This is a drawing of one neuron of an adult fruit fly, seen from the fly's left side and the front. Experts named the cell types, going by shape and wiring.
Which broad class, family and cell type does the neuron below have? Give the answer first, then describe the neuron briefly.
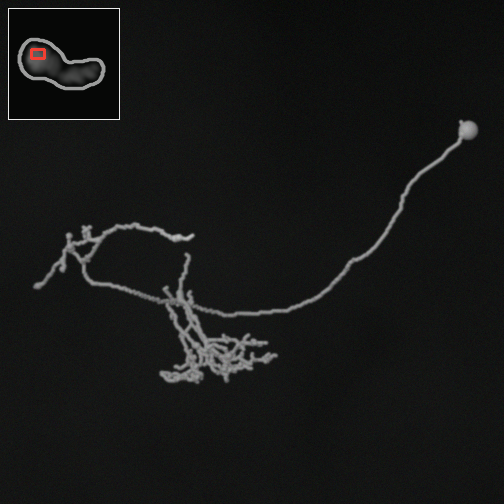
Its broad class is central-brain intrinsic neuron. Its family is called class CX. Its cell type is FC1C_b. In this view it is wider than it is tall.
